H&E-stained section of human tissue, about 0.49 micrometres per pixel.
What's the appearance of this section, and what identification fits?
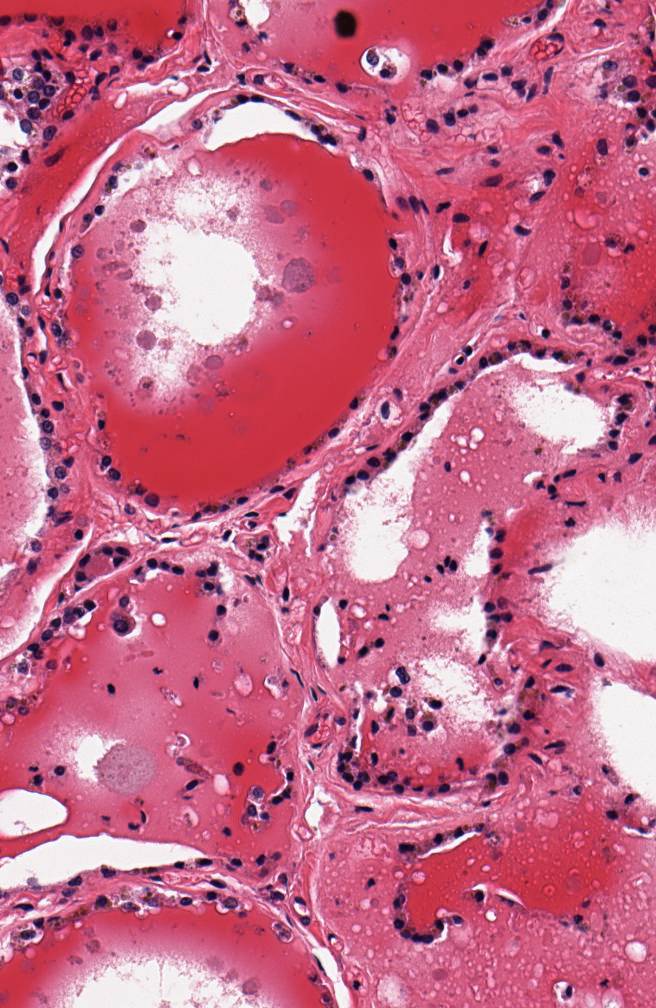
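First, architecture: closely packed rounded follicles of varying size make up the whole field, with no solid sheets of cells. The largest, most regularly round follicle lies in the upper left. Second, lining: a single layer of flattened to low cuboidal cells with small dark nuclei lines each follicle. Third, stroma: thin pink fibrous strands containing elongated nuclei separate the follicles. Conclusion: thyroid.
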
